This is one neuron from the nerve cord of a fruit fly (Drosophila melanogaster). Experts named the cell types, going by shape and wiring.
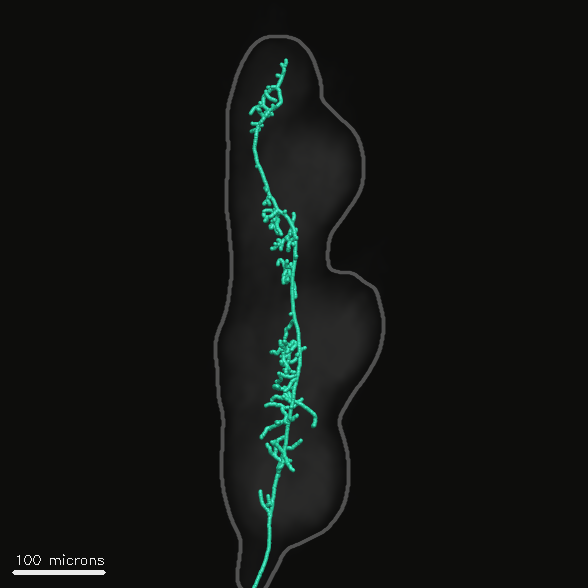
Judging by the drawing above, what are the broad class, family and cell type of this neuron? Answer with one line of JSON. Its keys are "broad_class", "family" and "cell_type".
{"broad_class": "descending neuron", "family": "hemilineage SMPpv2_ventral", "cell_type": "DNpe021"}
